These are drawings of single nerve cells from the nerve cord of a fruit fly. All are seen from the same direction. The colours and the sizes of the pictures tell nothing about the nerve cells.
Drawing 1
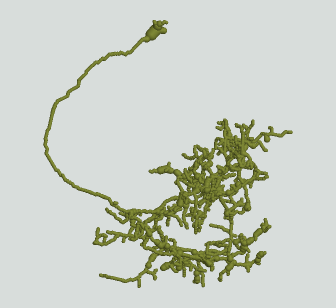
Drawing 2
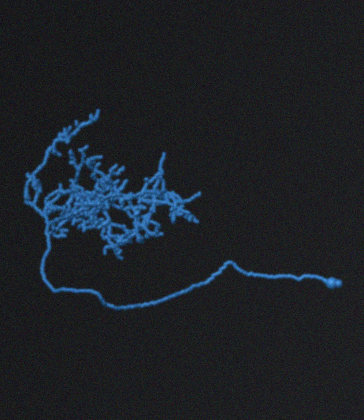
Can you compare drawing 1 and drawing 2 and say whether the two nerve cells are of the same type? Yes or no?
no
